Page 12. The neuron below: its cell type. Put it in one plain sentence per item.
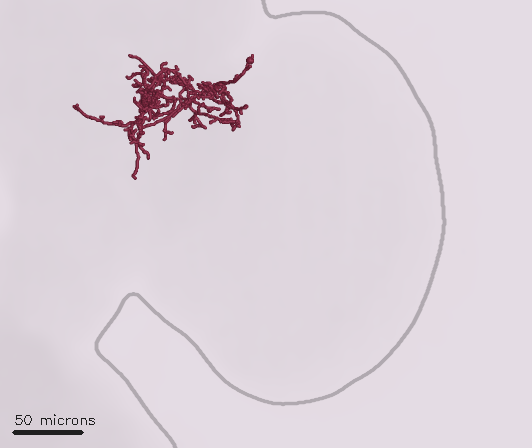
The cell type is CB1852.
